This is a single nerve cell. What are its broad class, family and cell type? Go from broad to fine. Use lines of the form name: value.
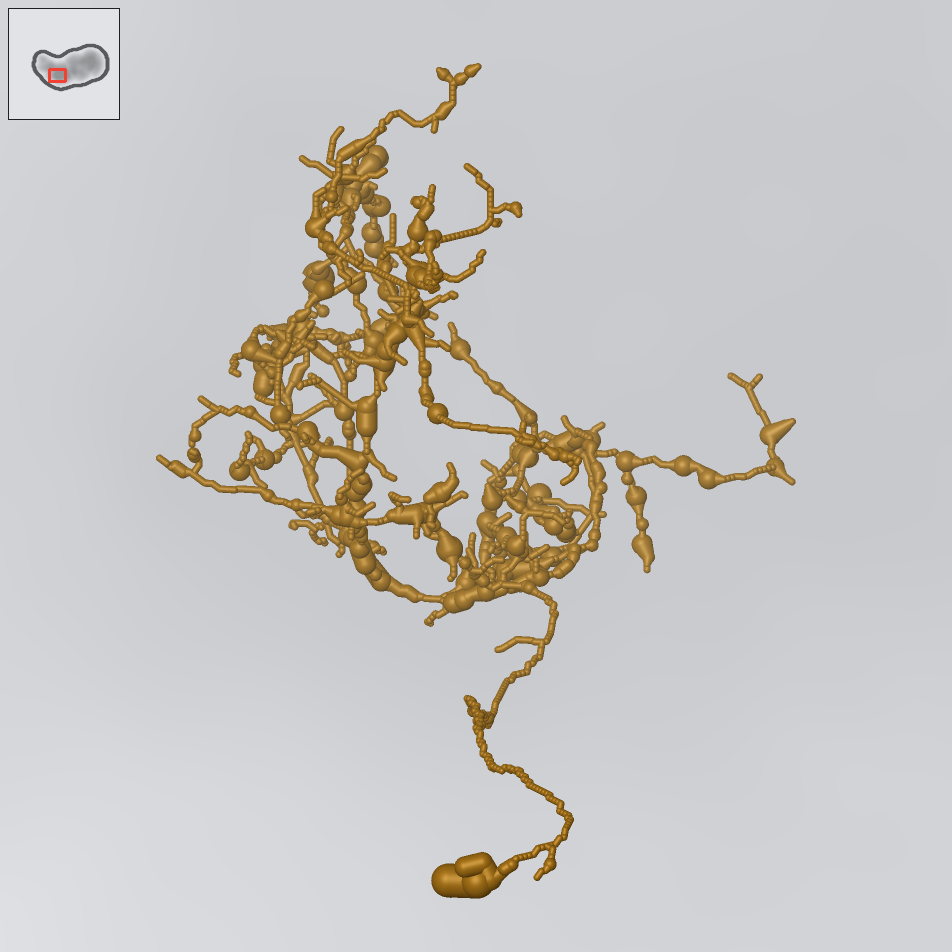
broad class: nerve-cord intrinsic neuron
family: hemilineage 13B
cell type: IN13B042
